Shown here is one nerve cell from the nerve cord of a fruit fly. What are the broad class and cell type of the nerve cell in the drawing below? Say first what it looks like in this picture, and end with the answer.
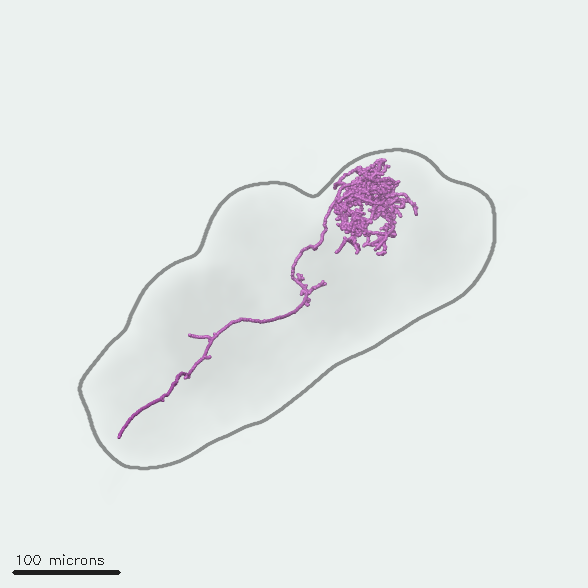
By the scale bar it is about 300 microns wide in this view. In this view it is about as wide as it is tall. Its broad class is ascending neuron. The cell type is ANXXX145.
